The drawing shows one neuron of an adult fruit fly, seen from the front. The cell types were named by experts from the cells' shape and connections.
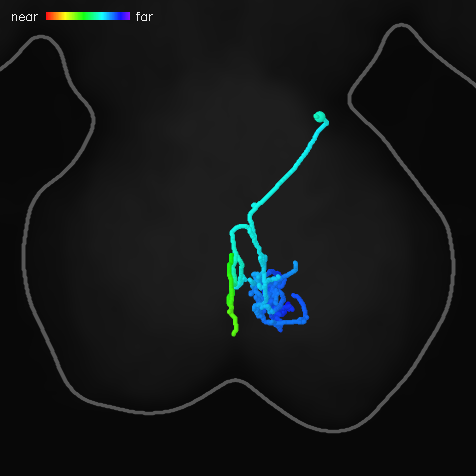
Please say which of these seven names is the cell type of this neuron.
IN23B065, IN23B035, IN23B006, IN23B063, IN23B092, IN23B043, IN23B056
IN23B092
